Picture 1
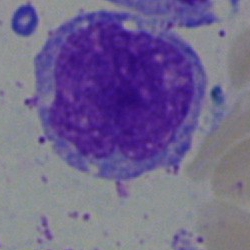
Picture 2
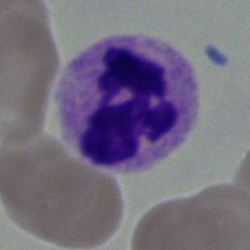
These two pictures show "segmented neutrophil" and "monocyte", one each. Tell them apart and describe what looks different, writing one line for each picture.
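Picture 1 is a monocyte. The nucleus is large and fills most of the cell.
Picture 2 is a segmented neutrophil. The cytoplasm is plentiful and pale lilac.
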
